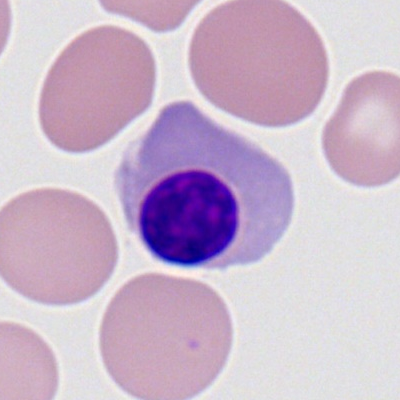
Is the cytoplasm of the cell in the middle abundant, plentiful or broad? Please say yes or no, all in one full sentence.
Yes, there is a wide area of cytoplasm around the nucleus.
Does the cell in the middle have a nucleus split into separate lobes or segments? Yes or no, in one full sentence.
No, the nucleus is not divided into lobes but is one compact round, oval or kidney-shaped mass.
